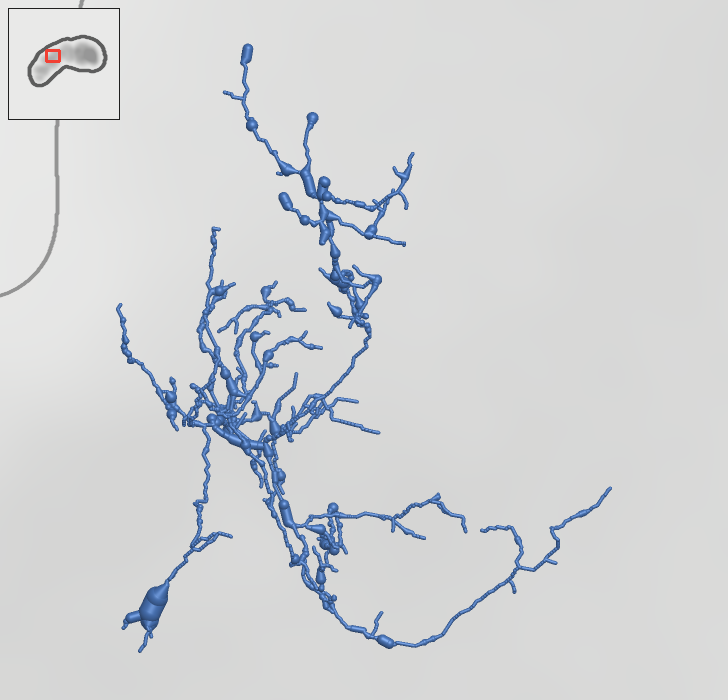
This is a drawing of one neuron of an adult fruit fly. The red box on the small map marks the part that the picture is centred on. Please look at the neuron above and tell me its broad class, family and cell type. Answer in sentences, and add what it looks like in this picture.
Its broad class is nerve-cord intrinsic neuron. Its family is hemilineage 21A. Its cell type is IN21A083. Its cell body lies at the lower left of the picture. The picture shows dozens of branch ends.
